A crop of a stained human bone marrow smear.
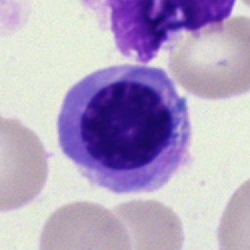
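Erythroblast. Roughly round outline, slightly angular at upper right. Chromatin dark purple, coarsely clumped. Cytoplasmic rim wider on left than right. No distinct granules in cytoplasm.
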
